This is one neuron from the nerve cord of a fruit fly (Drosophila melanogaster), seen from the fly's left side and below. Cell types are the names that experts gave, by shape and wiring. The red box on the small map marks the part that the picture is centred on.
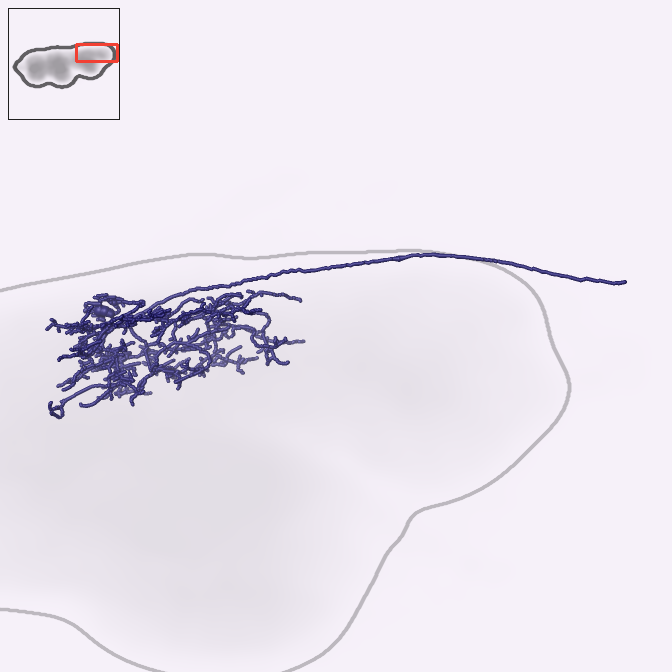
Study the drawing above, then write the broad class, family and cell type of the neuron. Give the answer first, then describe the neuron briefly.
Its broad class is motor neuron of the nerve cord. The family is MNad. It is of cell type MNad56. The picture shows dozens of branch ends. In this view it is more than twice as wide as it is tall.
